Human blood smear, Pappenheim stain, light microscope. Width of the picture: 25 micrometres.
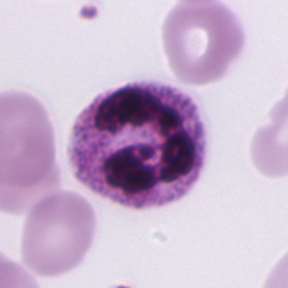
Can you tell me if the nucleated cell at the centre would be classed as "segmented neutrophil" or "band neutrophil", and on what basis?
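This is a segmented neutrophil, not a band neutrophil. What decides it is the nucleus, which is split into several separate lobes arranged around the centre of the cell.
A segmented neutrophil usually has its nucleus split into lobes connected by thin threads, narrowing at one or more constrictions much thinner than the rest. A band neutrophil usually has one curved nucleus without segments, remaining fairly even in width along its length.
The cell measures about 12 micrometres across and has a round, even outline with no surface projections; its chromatin is dark purple and coarsely clumped, and no nucleoli can be seen in the lobes.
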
